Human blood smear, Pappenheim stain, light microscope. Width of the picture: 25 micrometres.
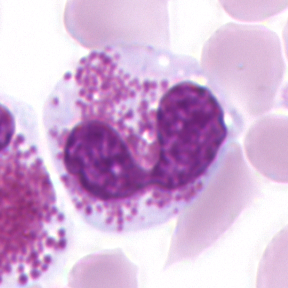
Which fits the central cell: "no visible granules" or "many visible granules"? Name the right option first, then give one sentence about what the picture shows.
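Many visible granules. The cytoplasm holds many coarse, round, reddish-purple granules.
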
